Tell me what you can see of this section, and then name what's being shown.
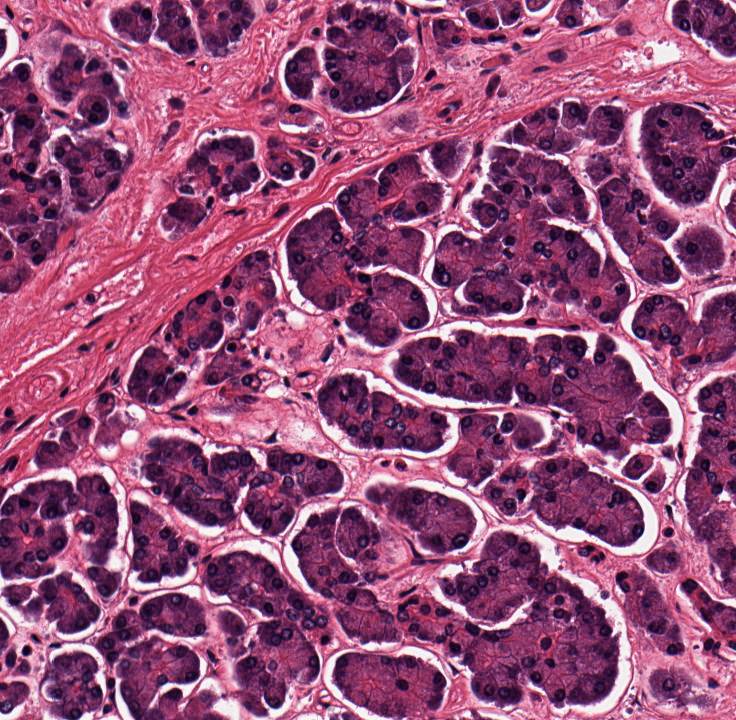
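First, packing: closely packed glandular units fill most of the field. Second, shape: the units are rounded to elongated cell clusters without visible open lumens. Third, nuclei: round, dark, lying toward each unit's outer edge. Fourth, fat: none seen. This is pancreas.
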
